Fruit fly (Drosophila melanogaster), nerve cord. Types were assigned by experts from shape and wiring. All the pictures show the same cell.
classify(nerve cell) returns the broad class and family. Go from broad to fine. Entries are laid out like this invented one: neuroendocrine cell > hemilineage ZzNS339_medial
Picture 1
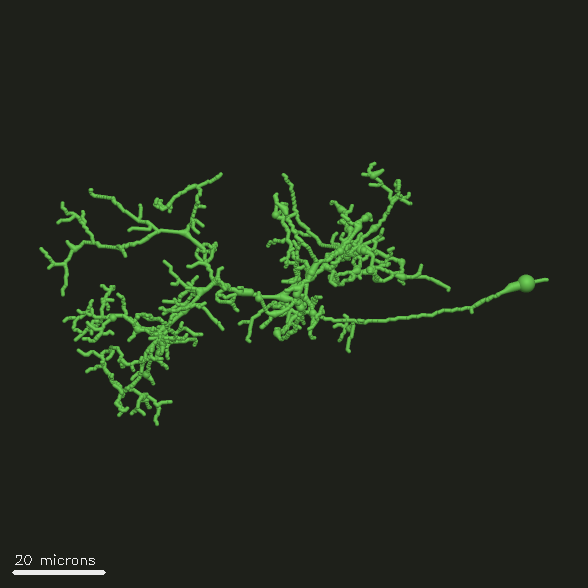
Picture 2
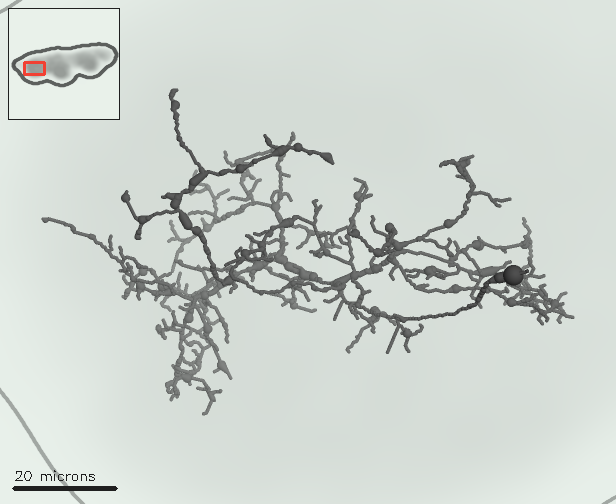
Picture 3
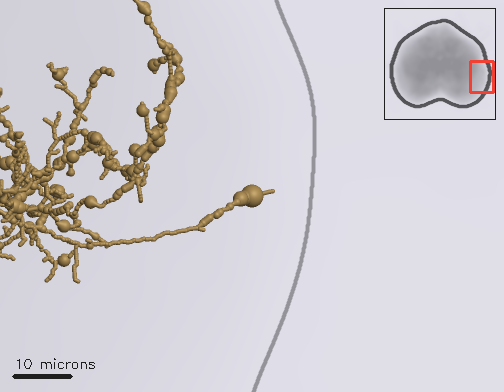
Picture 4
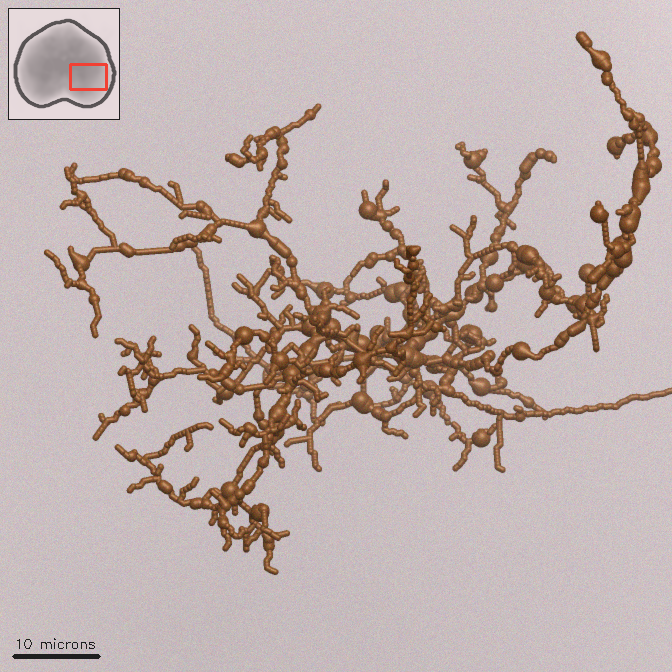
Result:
nerve-cord intrinsic neuron > hemilineage 20A.22A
